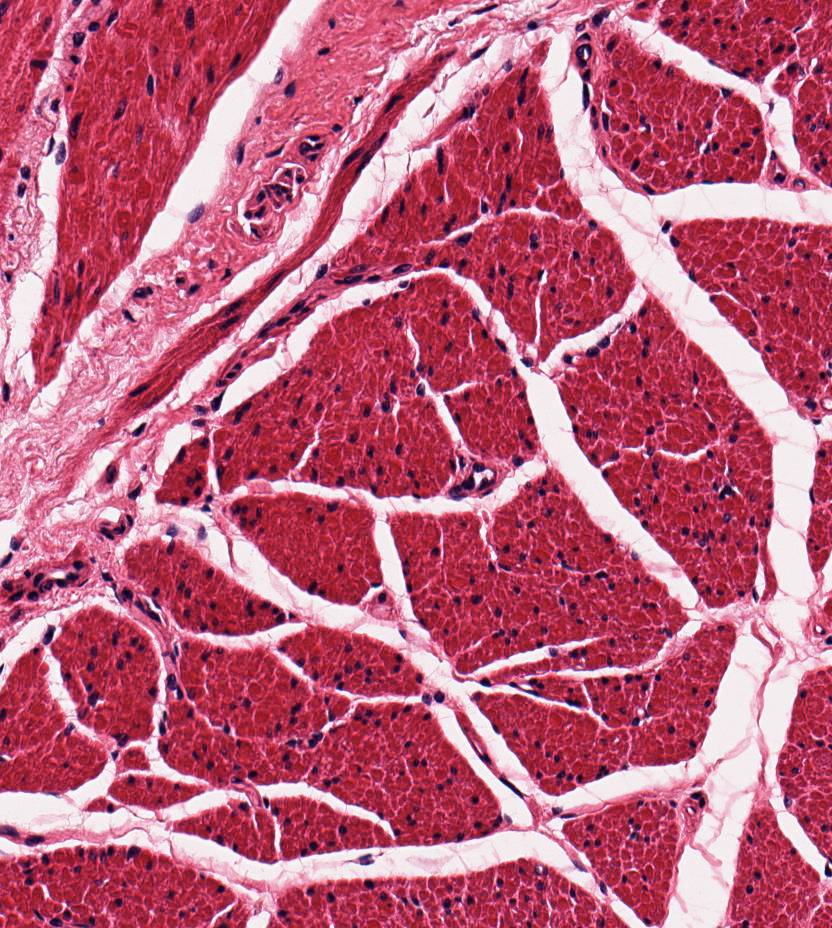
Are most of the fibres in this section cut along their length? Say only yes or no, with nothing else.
No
